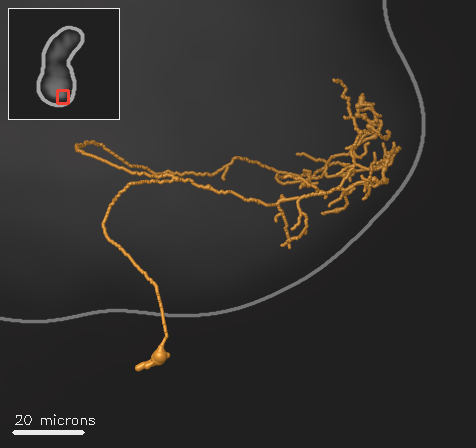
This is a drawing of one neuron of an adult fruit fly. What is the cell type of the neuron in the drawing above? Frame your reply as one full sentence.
This neuron is classified under the cell type CB1392.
